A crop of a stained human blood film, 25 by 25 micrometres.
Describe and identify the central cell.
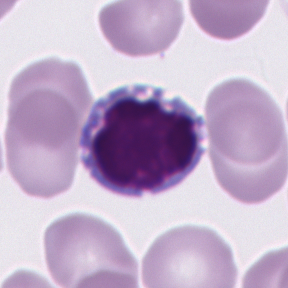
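Start with the outline: the cell is nearly round and about 11 micrometres across. Inside it, the nucleus is a single rounded mass without lobes, about 9 micrometres across, filling about 70% of the cell's area. Its chromatin is dark purple and densely clumped. Around it, the cytoplasm forms only a narrow rim. This is a typical lymphocyte.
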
